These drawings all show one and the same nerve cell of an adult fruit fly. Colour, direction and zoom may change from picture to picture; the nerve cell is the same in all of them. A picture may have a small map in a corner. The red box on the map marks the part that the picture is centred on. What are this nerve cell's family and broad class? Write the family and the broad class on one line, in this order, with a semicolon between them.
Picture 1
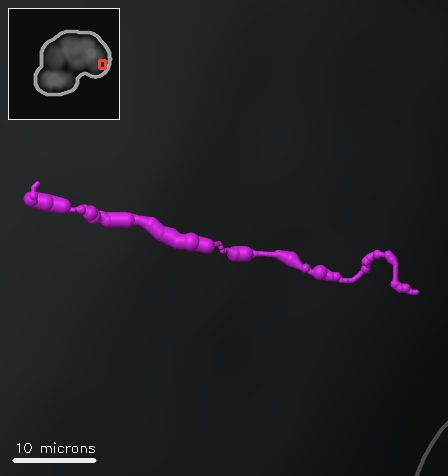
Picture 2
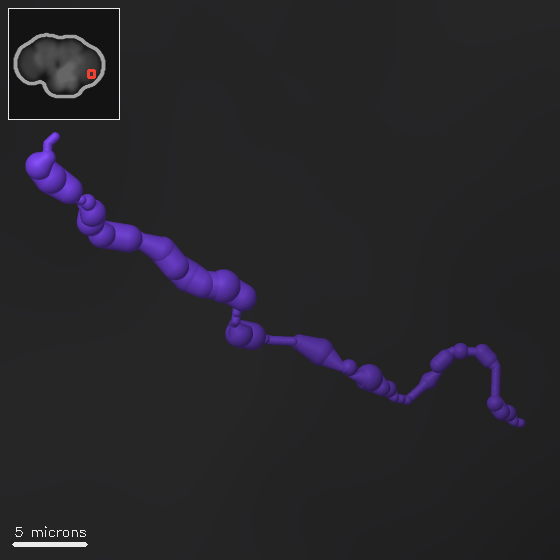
class visual; photoreceptor or other optic-lobe sensory neuron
